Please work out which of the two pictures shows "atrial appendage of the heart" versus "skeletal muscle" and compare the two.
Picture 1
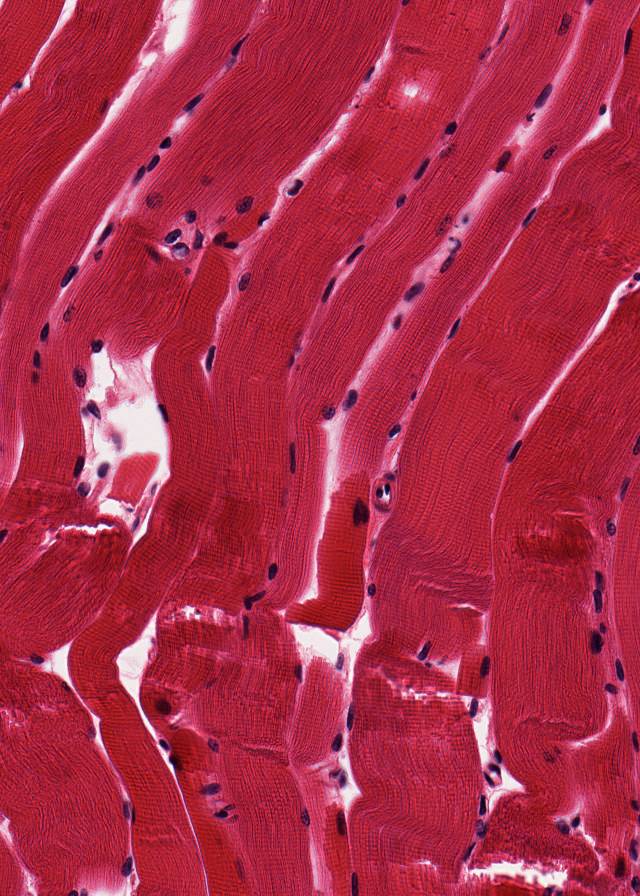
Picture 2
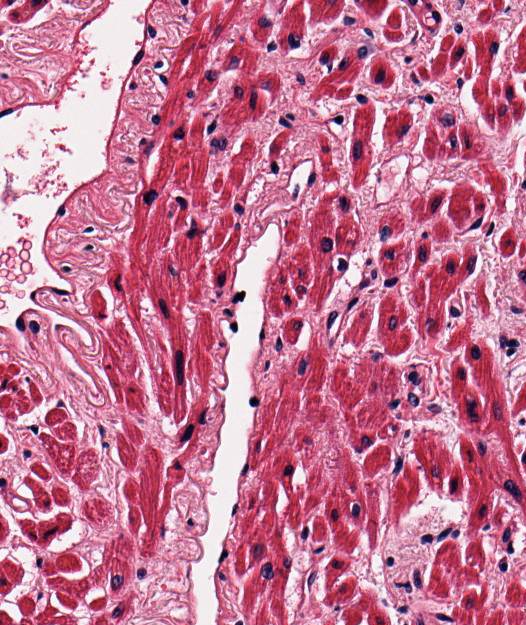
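Picture 1: skeletal muscle. Picture 2: atrial appendage of the heart. Picture 1: long fibres side by side, only narrow gaps between them, filling almost the entire field. Fine cross-striations throughout; cytoplasm deep, even red. Nuclei small, dark, elongated, in rows along the narrow clefts between fibres. Picture 2: single oval dark nuclei, central within the fibre. Fibres run lengthwise from upper right to lower left in the strip left of centre; cut across as rounded profiles in the lower left corner. Small cluster of red blood cells in the empty space at the left edge, about halfway down. Nuclear position differs: between fibres in picture 1, central in picture 2.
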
